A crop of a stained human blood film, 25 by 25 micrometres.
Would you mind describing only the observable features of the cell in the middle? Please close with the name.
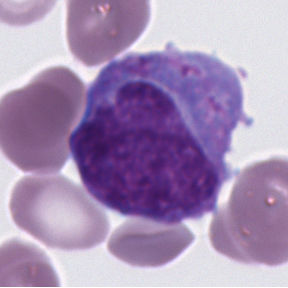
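The nucleus lies off-centre, toward the lower left of the cell, and its chromatin stains dark purple. A few fine purplish granules are scattered in the cytoplasm. On the right side, small blunt projections stand out from the cell edge. The cell is an atypical promyelocyte.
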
